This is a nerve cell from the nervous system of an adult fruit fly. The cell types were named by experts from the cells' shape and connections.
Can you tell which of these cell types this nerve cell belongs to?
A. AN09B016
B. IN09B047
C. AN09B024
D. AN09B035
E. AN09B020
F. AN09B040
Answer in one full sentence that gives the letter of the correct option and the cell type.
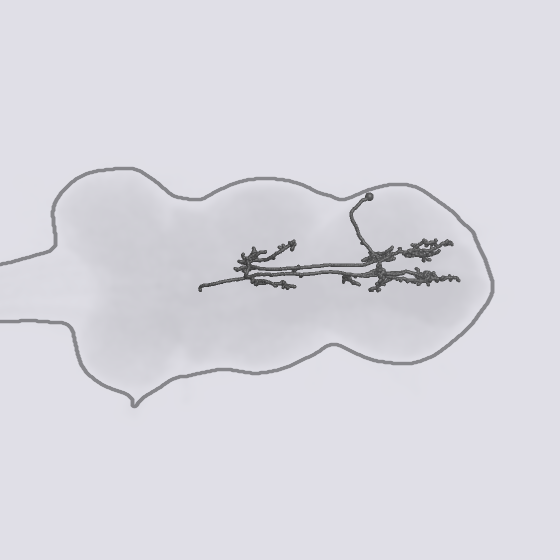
The cell type matching the nerve cell is IN09B047, which option B provides.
